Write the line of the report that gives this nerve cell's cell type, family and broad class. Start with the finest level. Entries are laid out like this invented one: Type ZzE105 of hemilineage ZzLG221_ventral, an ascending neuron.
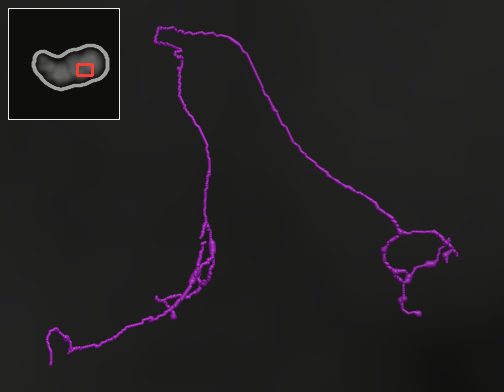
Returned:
Type ORN_VA2 of class olfactory, a sensory neuron entering the brain.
